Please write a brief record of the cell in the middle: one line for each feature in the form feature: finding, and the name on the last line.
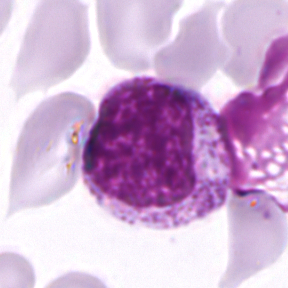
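Position: nucleus toward the left, widest cytoplasm rim on the right
Chromatin: coarse and clumped, dark purple with paler patches
Cytoplasm colour: pale lilac-pink
Granules: fine, purple, scattered through the cytoplasm
Identity: myelocyte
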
